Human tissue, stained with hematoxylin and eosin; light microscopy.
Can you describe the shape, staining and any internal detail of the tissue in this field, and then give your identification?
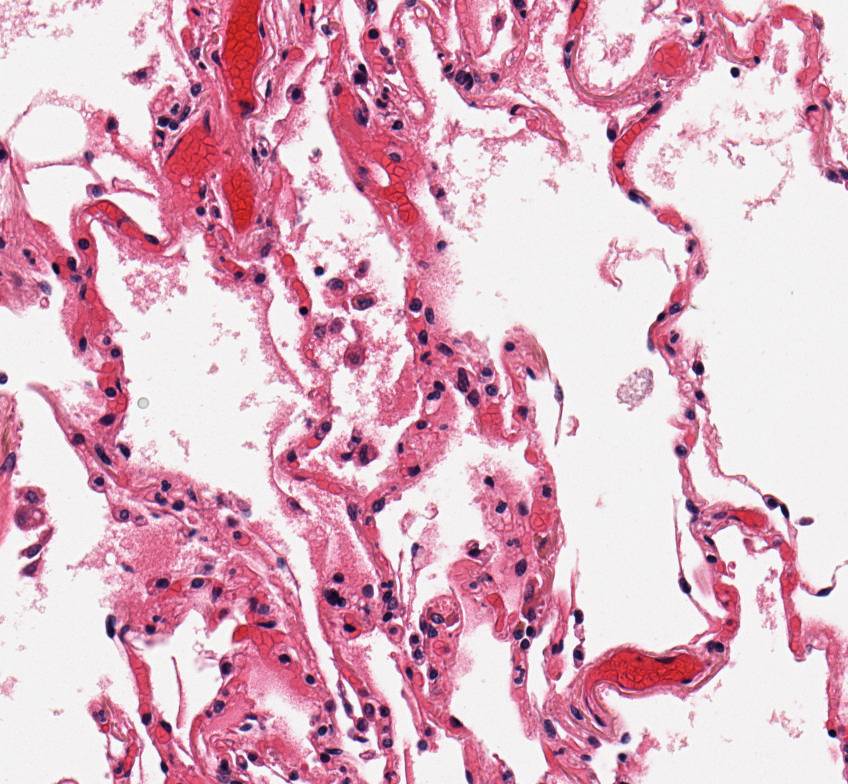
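First, the capillaries within the walls are distended and packed with bright red erythrocytes. Second, flattened cells with dark, elongated nuclei line the walls. Third, a few free, rounded cells with round nuclei and pink cytoplasm lie within the spaces near the centre. Fourth, no glands appear anywhere in the field. The tissue is lung.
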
